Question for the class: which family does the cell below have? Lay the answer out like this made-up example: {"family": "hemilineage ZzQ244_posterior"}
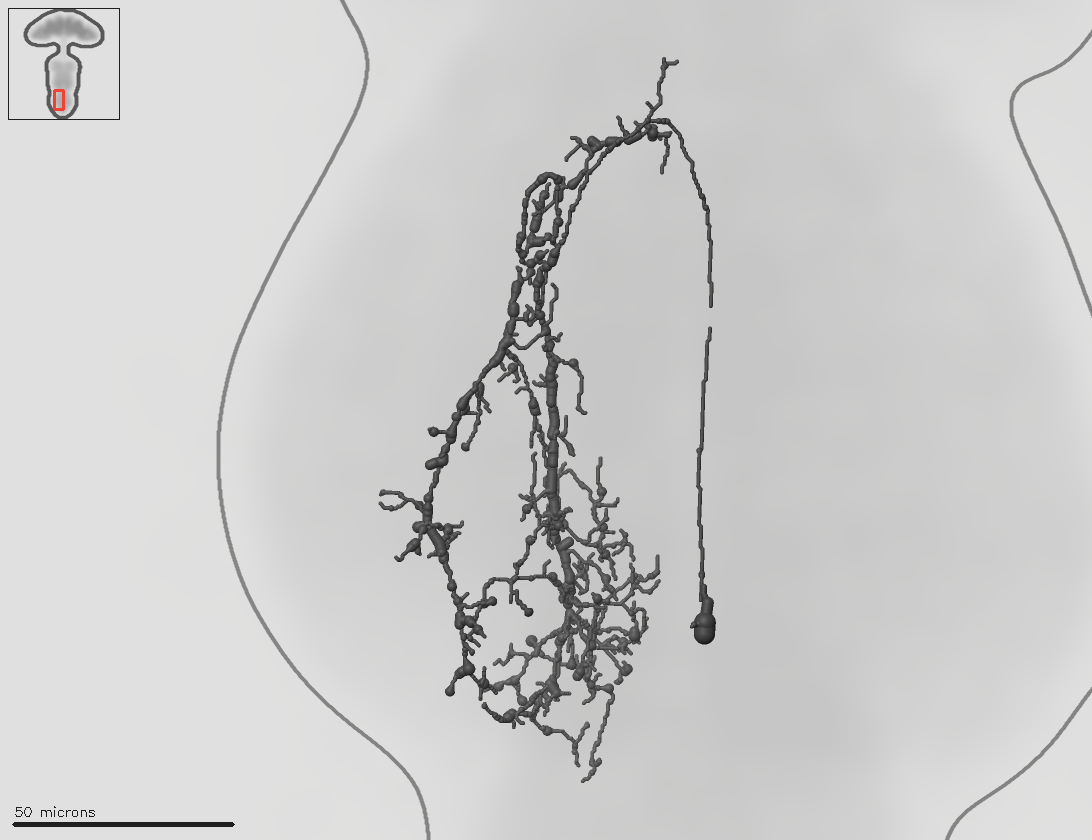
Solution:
{"family": "hemilineage 12B"}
